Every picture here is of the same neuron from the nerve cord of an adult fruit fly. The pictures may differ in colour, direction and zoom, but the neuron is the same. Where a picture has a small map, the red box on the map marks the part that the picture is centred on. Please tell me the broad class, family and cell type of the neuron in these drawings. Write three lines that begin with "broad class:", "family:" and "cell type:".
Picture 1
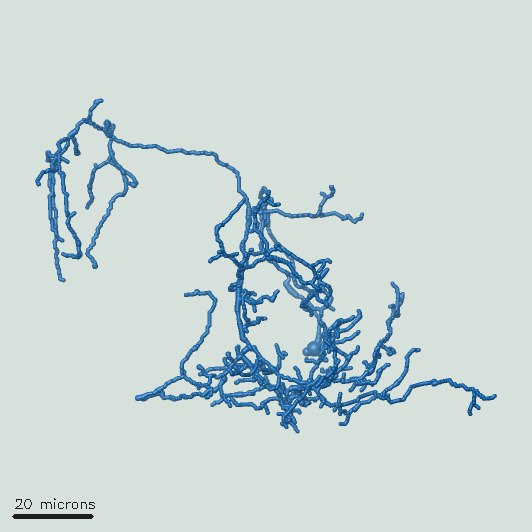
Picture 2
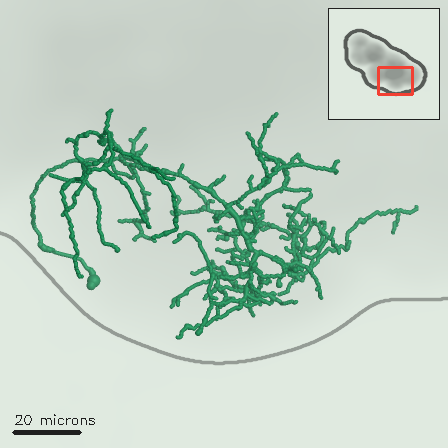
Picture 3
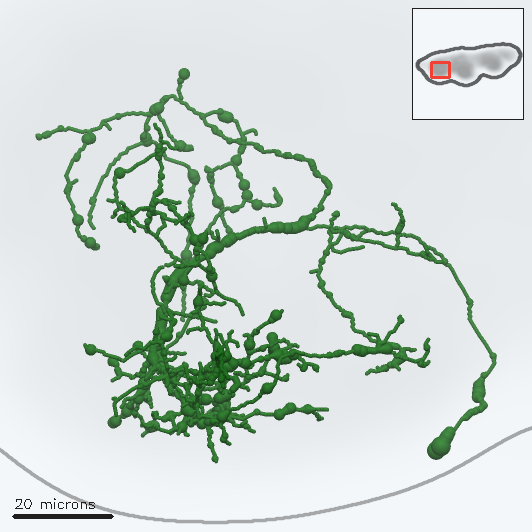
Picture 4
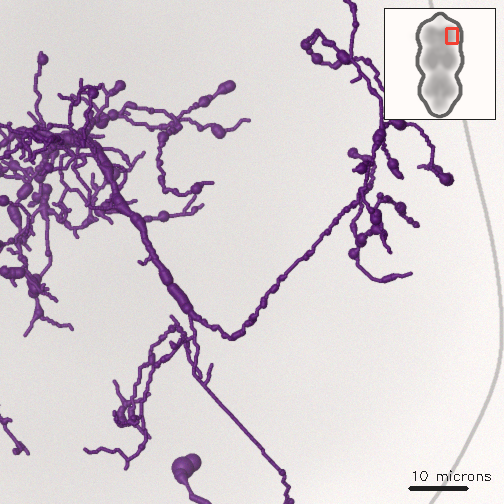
broad class: nerve-cord intrinsic neuron
family: hemilineage 04B
cell type: IN04B079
